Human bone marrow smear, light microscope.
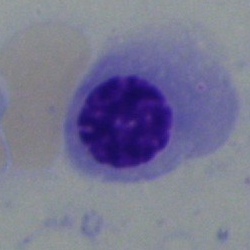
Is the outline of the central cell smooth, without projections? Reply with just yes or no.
Yes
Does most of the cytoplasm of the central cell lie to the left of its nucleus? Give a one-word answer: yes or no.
No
